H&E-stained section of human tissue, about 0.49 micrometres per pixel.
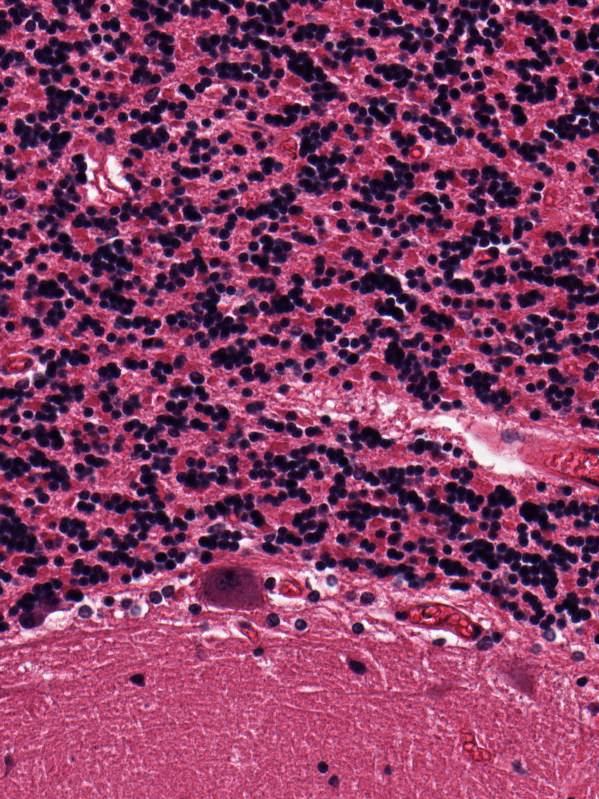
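Cerebellum, haematoxylin and eosin. Densely packed small dark nuclei fill the upper three-quarters of the field; they are round and deeply basophilic, with almost no visible cytoplasm. The bottom is occupied by a pale pink, finely fibrillar layer holding only a few scattered small nuclei. Along the boundary, a row of small nuclei with clear surrounding halos lines the edge of this pale layer.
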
